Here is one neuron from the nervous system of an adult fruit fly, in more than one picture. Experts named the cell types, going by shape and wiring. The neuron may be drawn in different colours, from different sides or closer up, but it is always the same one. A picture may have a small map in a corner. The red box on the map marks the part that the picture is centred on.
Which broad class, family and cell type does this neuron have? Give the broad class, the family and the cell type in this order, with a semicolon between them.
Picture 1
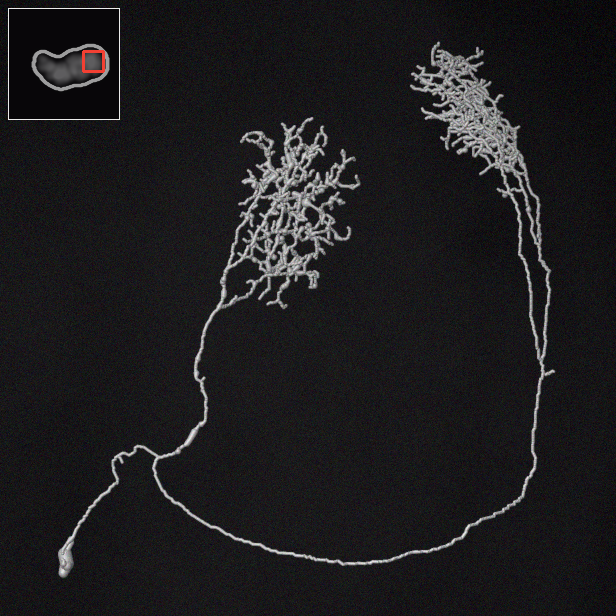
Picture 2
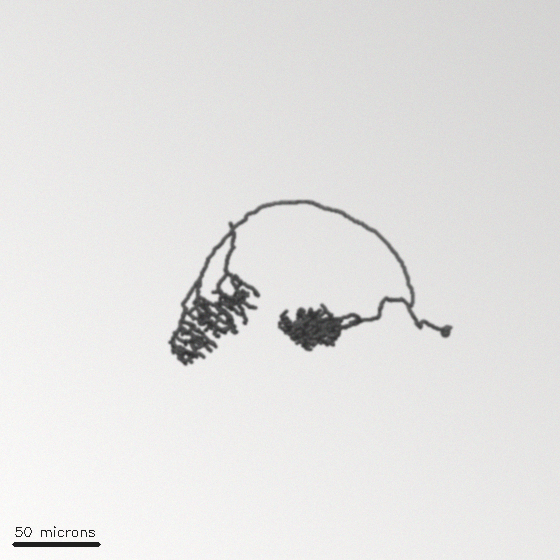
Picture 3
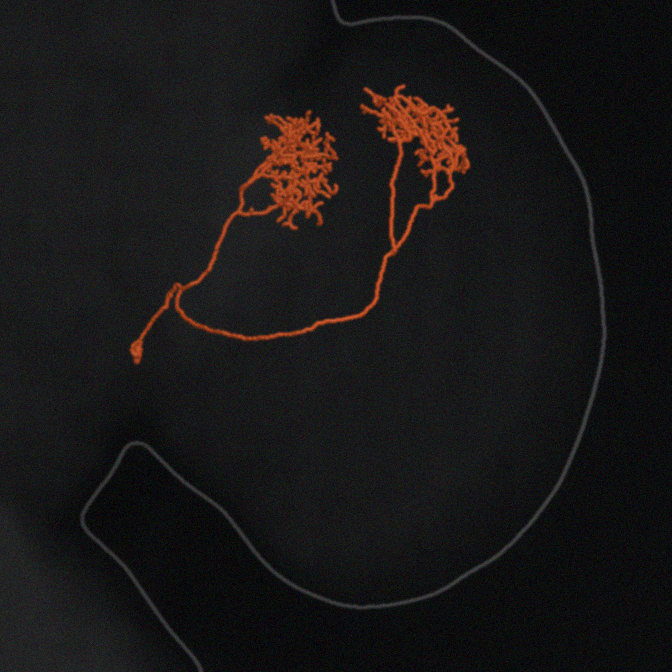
optic-lobe intrinsic neuron; MeLo; MeLo13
